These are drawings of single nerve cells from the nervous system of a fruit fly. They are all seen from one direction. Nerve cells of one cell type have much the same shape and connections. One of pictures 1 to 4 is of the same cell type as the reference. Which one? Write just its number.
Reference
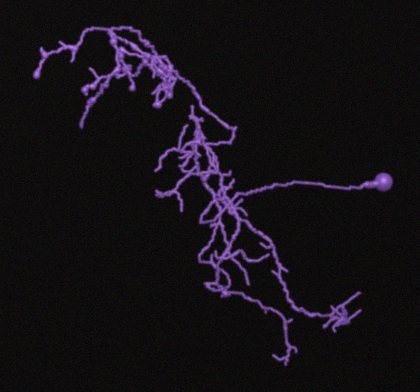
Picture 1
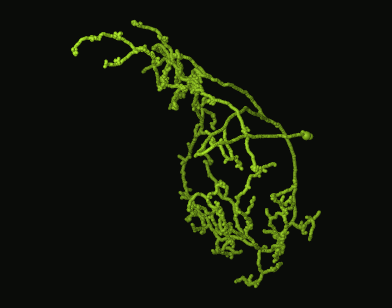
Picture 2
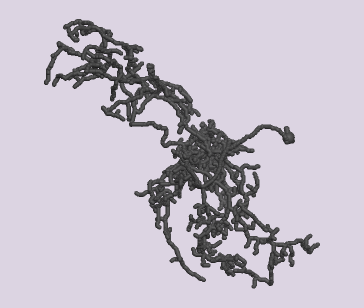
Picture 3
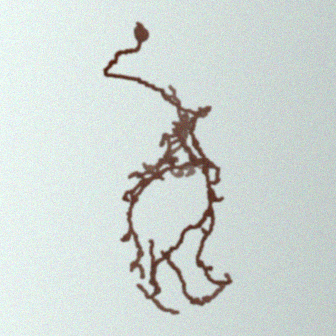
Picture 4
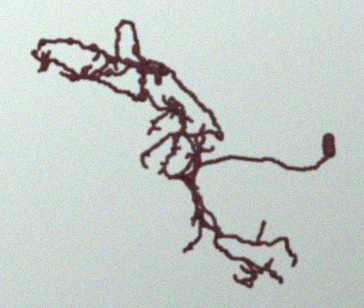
4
